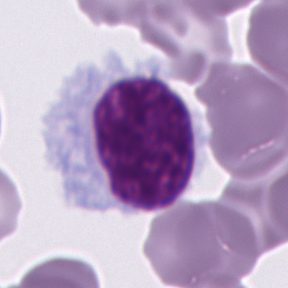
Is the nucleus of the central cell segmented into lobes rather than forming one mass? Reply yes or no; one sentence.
No, the nucleus is not divided into lobes but is one compact round, oval or kidney-shaped mass.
